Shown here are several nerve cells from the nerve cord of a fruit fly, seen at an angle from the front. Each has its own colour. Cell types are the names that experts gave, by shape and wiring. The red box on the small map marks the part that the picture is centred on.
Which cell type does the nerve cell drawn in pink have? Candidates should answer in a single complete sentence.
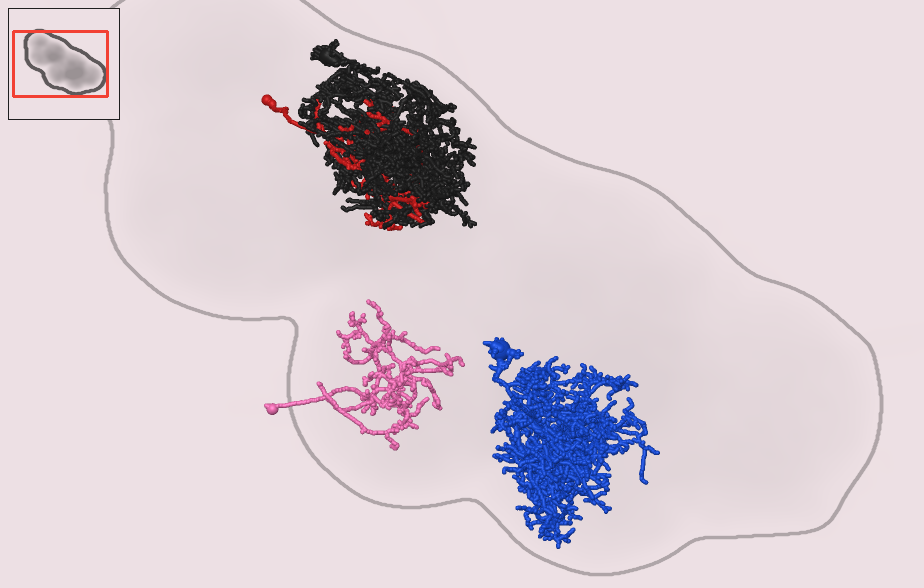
As for cell type, this nerve cell is IN20A.22A024.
